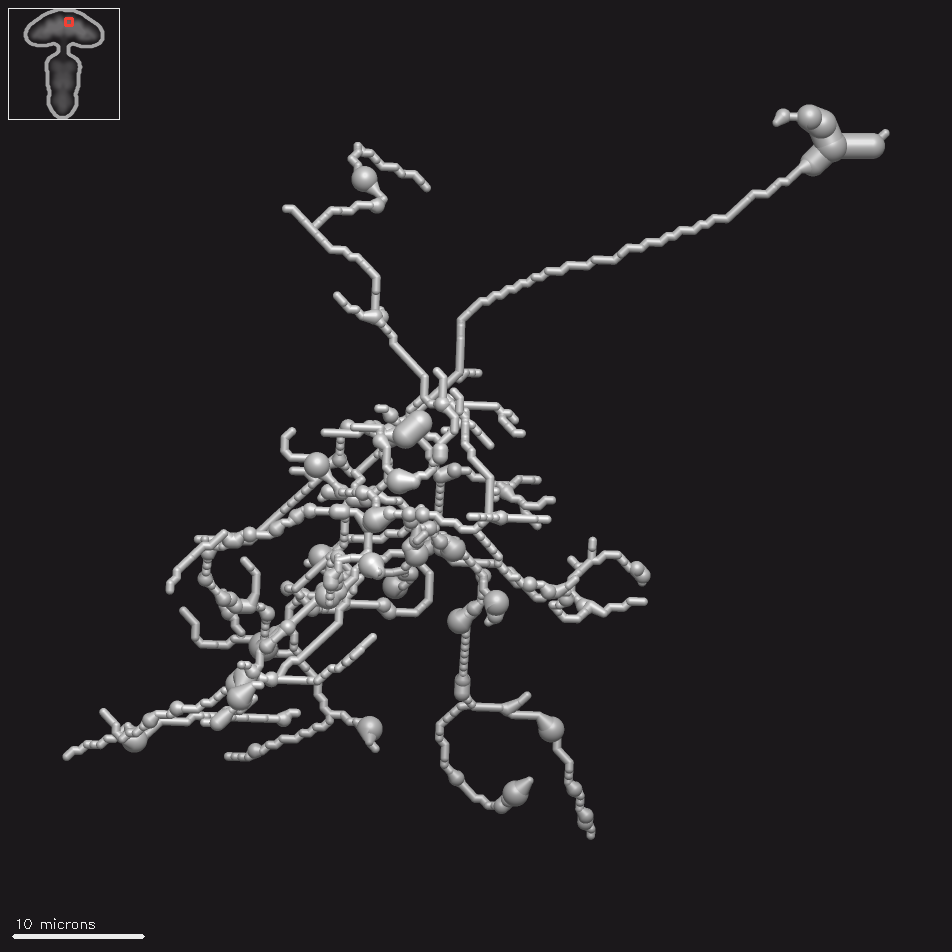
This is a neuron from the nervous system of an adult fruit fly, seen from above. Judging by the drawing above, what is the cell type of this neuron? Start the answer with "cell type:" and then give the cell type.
cell type: GNG381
